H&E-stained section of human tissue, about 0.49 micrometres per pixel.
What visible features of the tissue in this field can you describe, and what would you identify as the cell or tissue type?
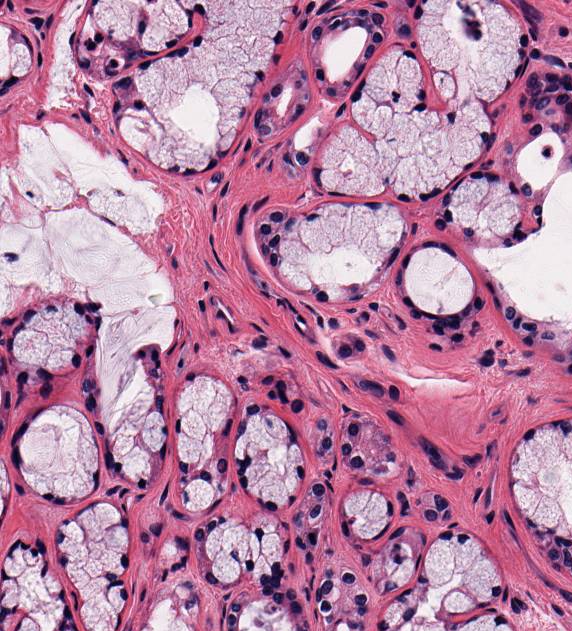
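What fills the field are rounded clusters of glandular acini, with bands of pink fibrous stroma between them. Their cells have pale, foamy, bubbly cytoplasm, and the dark nuclei are flattened against the outer edge of each acinus. I also notice a broad band of wavy collagen running from the top centre down through the middle toward the lower right. This is minor salivary gland.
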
